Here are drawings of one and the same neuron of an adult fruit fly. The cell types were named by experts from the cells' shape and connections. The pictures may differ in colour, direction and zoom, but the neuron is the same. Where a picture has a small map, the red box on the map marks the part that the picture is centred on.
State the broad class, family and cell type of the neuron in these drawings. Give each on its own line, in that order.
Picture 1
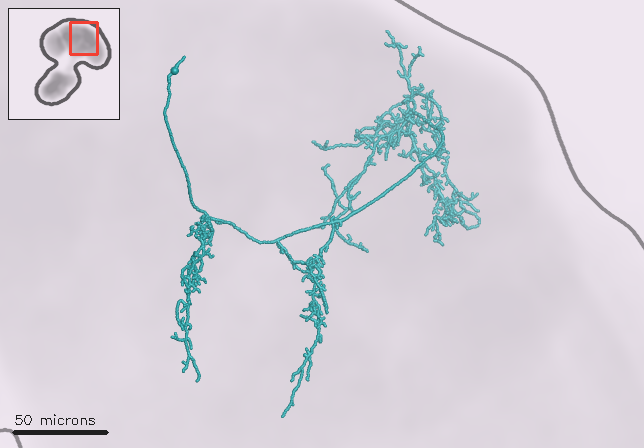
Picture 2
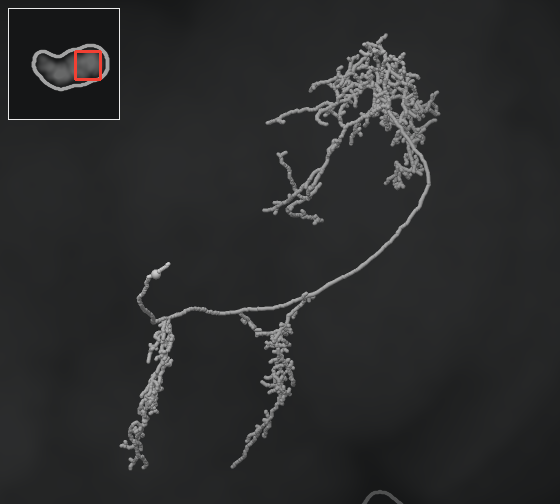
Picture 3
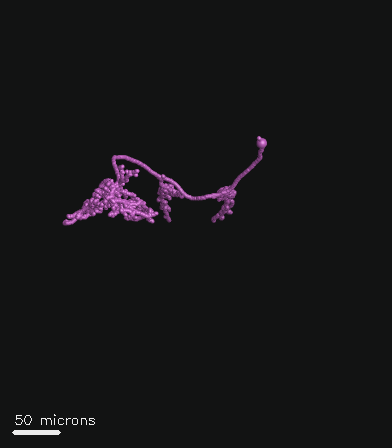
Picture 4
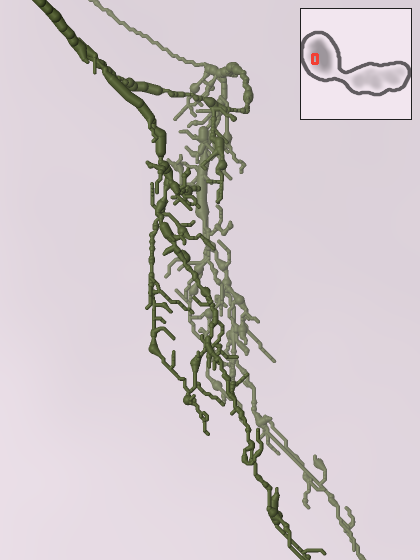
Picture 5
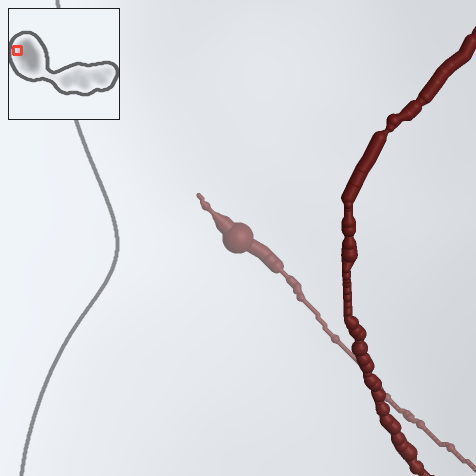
central-brain intrinsic neuron
hemilineage CREa1_ventral
mAL_m2b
